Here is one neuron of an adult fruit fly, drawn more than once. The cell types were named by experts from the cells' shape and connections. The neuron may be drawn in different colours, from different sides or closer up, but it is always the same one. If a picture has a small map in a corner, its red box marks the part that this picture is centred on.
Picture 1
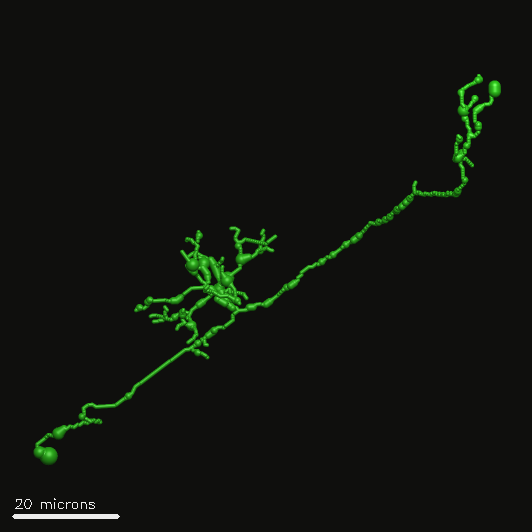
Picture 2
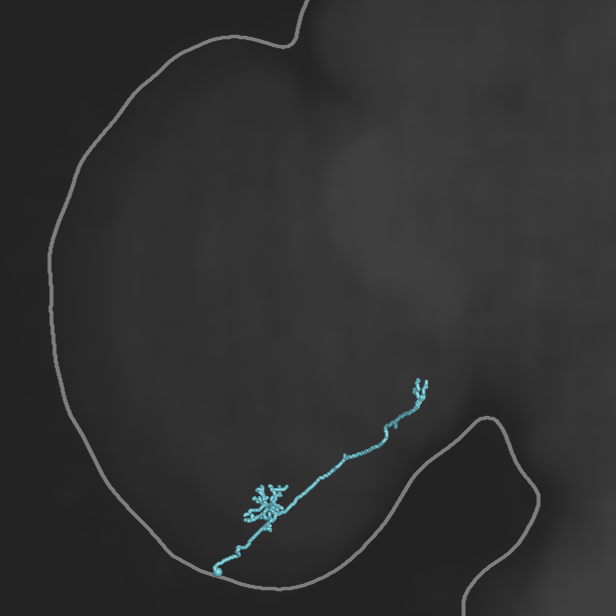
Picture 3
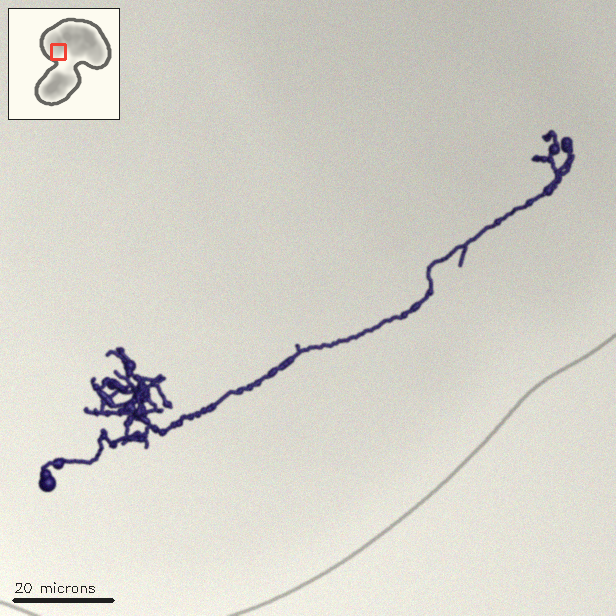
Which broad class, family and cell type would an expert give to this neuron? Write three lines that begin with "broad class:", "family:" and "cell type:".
broad class: optic-lobe intrinsic neuron
family: Tm
cell type: Tm5b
